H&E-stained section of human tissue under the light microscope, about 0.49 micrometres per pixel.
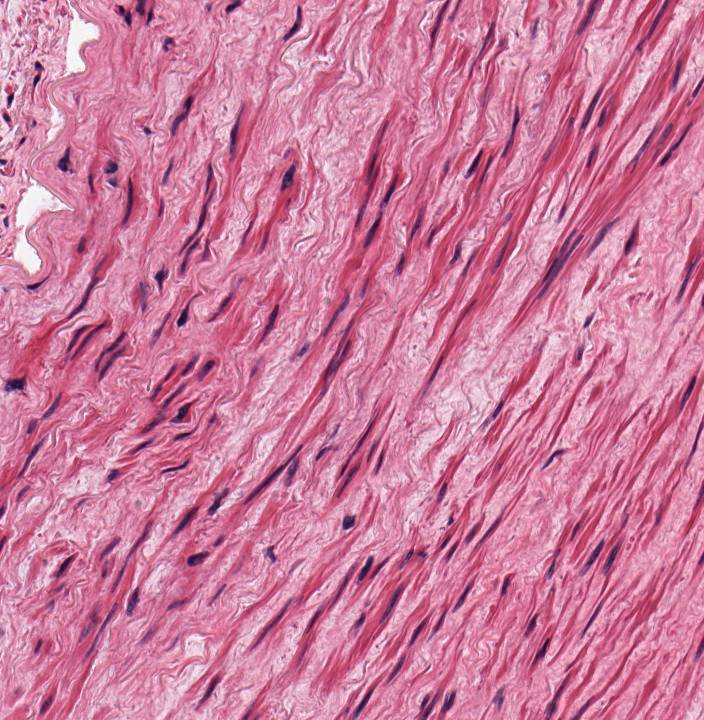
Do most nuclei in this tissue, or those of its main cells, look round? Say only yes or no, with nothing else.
No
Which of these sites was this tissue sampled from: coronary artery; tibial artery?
tibial artery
